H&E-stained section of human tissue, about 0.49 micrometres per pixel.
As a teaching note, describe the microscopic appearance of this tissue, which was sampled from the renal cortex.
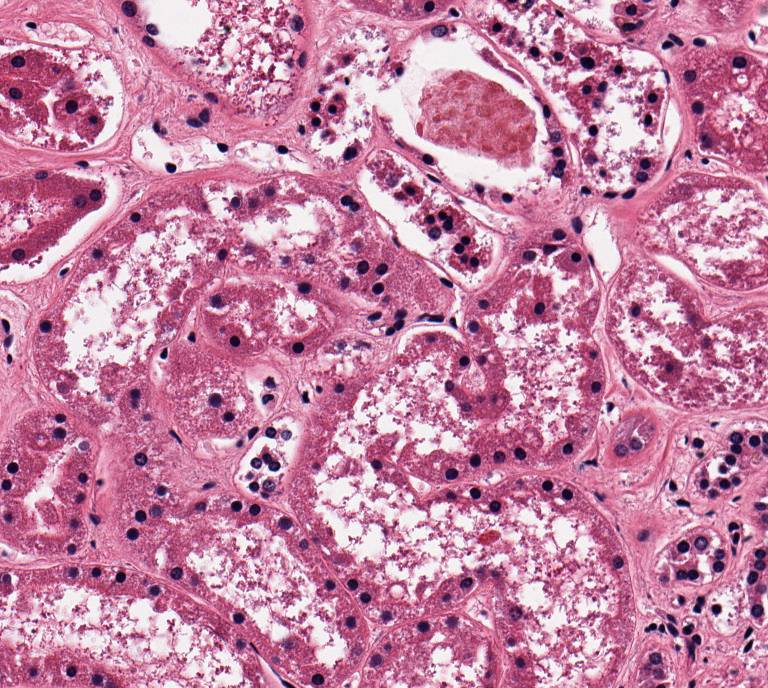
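Closely packed rounded and oval units fill the field, separated by thin strands of pink fibrous stroma. Lining cells: abundant granular eosinophilic cytoplasm. In many units numerous small clear vacuoles break up the cytoplasm, most conspicuous in the field's centre and lower part. Nuclei small, round, darkly stained, many near the units' outer edge.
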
